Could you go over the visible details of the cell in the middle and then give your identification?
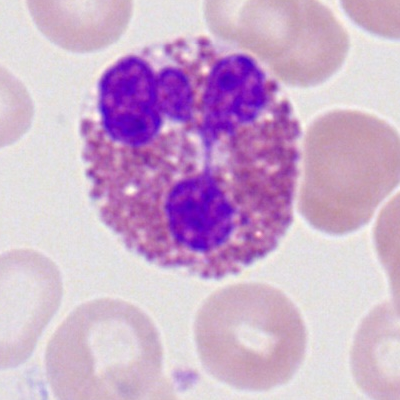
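Look at the shape first: the outline is roughly round. Now follow the nucleus, and you will find it split into several separate lobes, with one lobe sitting in the lower half of the cell, apart from those running along the top. Its chromatin is dense and dark purple. This cell is an eosinophil.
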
